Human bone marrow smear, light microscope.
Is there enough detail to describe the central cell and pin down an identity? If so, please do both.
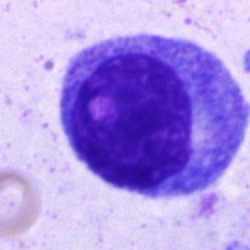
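Within the upper left part of the nucleus lies a single paler pinkish spot. The cytoplasm stains deep blue, and its widest band is on the right side of the nucleus. Just to the right of the nucleus, the cytoplasm shows a paler zone. The cell is a promyelocyte.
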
